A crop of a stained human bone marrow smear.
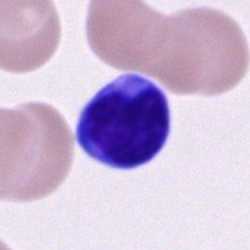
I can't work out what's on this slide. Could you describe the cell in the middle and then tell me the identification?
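Nice smooth edge on this one, roughly round. The nucleus takes up almost the whole cell, and the cytoplasm is just a very thin rim around it. I can't see any granules anywhere in it. That's a lymphocyte.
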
